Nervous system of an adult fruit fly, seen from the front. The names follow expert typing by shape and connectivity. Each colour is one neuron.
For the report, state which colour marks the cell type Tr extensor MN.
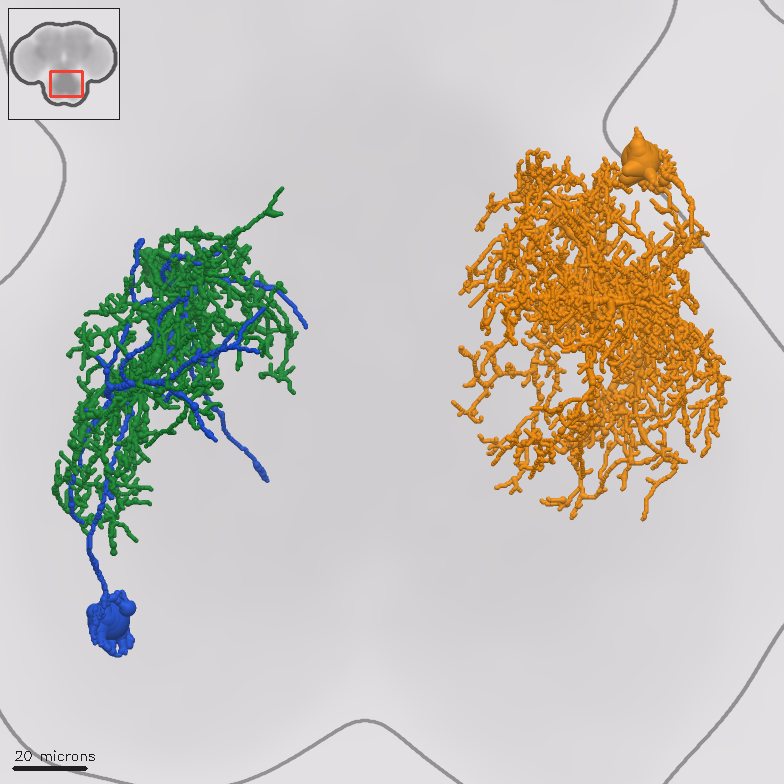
blue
